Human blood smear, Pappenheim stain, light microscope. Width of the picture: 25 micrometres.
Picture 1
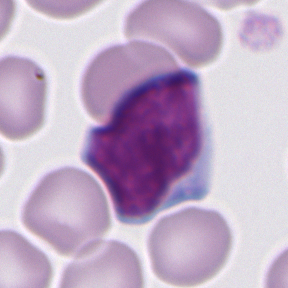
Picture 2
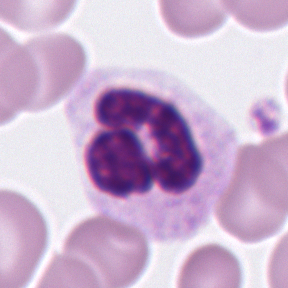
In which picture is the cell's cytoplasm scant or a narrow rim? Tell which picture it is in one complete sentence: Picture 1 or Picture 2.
Picture 1 shows a cell whose nucleus fills most of it.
